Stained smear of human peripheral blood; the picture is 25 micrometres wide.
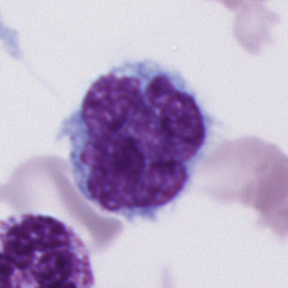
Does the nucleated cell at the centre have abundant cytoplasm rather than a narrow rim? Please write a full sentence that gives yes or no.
No, the nucleus fills most of this cell.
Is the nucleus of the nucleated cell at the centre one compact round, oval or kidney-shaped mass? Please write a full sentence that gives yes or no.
No, there is a nucleus split into distinct lobes in this cell.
